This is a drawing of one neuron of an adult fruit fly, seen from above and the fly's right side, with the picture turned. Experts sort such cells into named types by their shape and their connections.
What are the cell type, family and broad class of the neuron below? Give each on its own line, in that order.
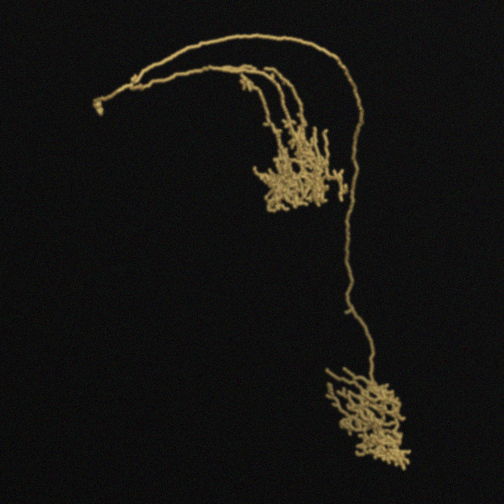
MeLo13
MeLo
optic-lobe intrinsic neuron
